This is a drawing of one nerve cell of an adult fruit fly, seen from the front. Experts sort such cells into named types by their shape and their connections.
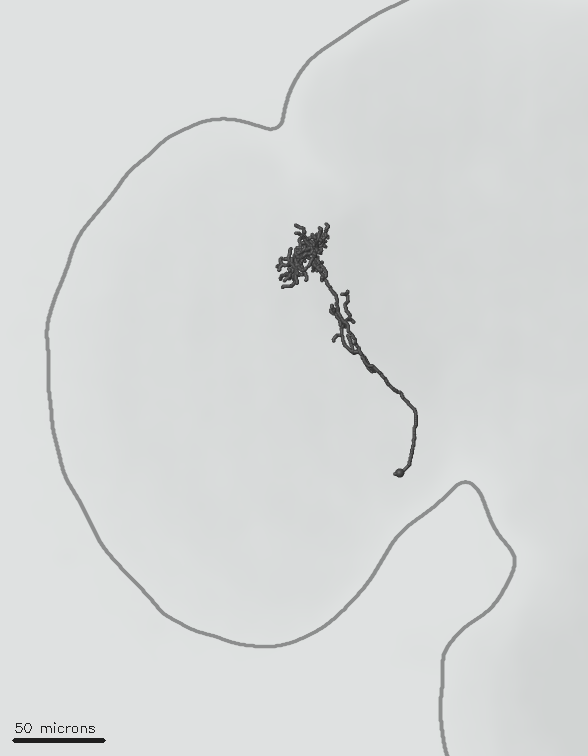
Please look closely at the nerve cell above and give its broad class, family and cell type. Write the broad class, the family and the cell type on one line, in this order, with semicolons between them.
optic-lobe intrinsic neuron; Li; Li21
